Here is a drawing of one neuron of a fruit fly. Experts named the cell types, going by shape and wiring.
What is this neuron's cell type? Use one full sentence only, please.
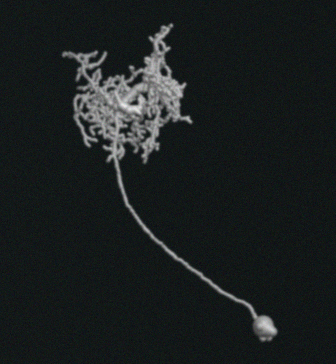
It is GNG647 that names the cell type of this neuron.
